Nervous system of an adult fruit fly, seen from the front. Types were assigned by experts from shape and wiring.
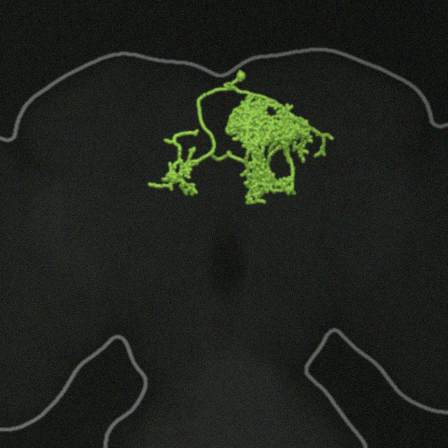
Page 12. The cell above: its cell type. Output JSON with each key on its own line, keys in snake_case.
{
 "cell_type": "CRE022"
}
